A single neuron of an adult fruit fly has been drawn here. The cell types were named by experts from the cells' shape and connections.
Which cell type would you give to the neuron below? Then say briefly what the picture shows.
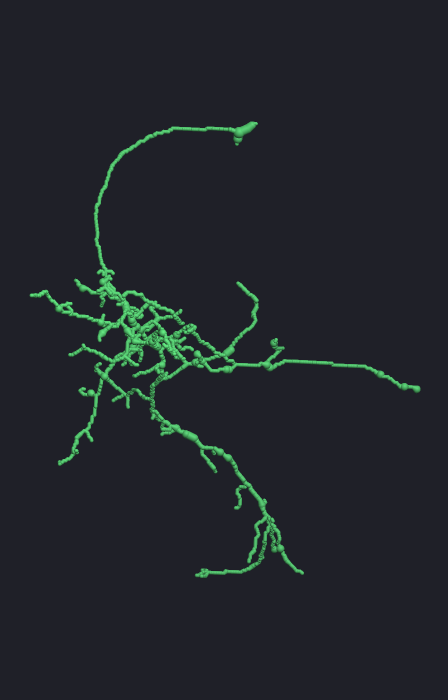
It is of cell type CL185. Its broad class is central-brain intrinsic neuron. The cell body can be seen at the top of the picture. The picture shows dozens of branch ends.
